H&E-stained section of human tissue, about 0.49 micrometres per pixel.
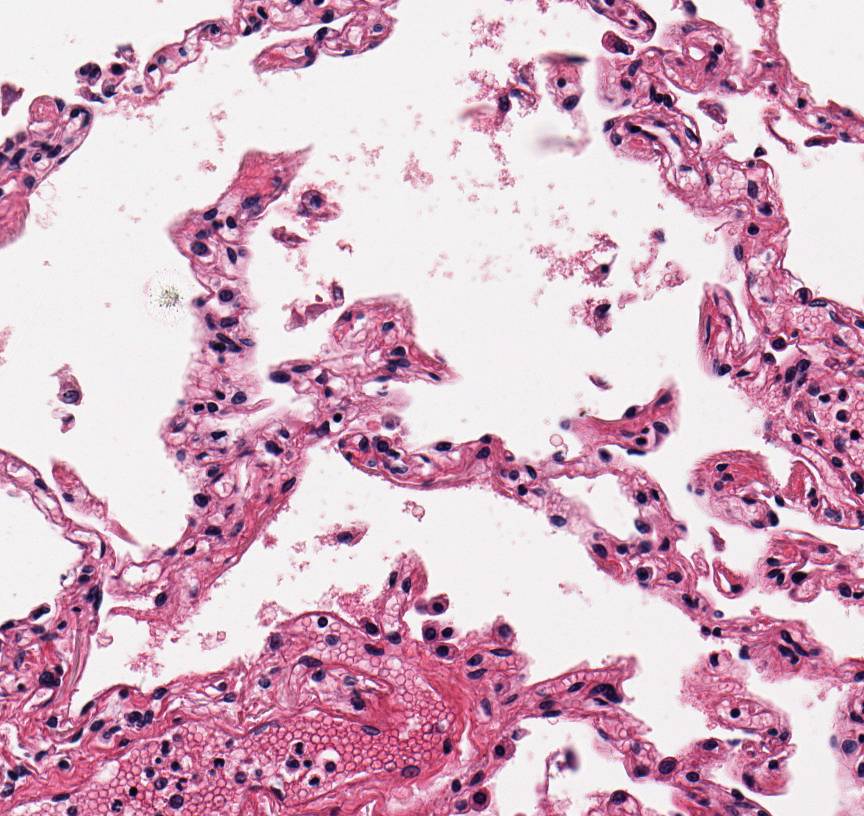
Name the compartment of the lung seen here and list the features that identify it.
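What you have here is alveolus. Notice the thin, branching septa making a network around large empty spaces that fill most of the field; that decides it.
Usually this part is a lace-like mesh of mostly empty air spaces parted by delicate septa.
The septa hold many small, dark, oval to elongated nuclei, and the thicker septa carry pink, wavy fibrous stroma. Pale pink flocculent fragments lie scattered in the spaces, mostly in the upper centre.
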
